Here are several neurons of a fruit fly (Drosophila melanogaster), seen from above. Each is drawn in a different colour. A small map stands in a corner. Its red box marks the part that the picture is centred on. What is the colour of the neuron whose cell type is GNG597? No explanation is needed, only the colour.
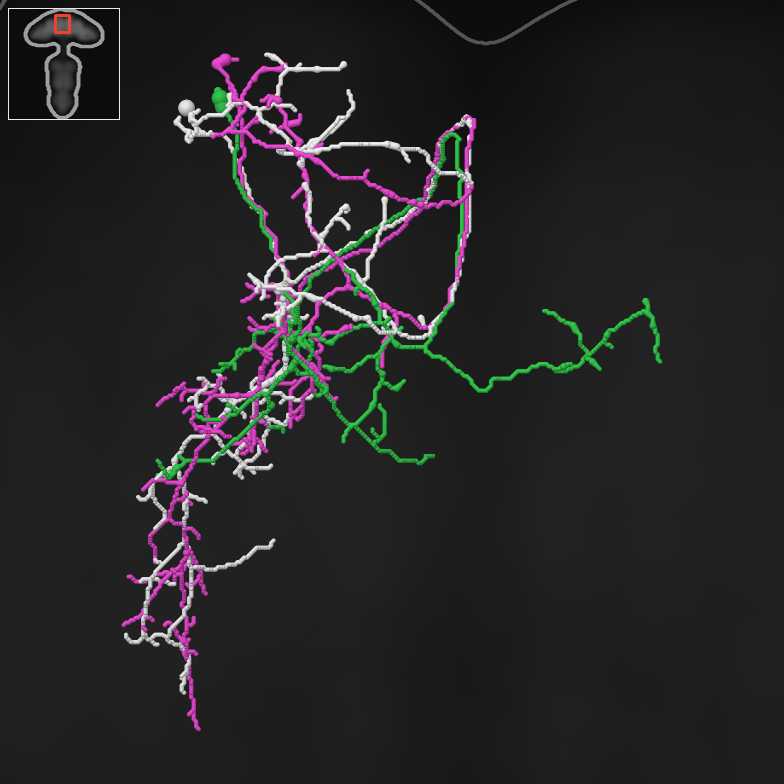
magenta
